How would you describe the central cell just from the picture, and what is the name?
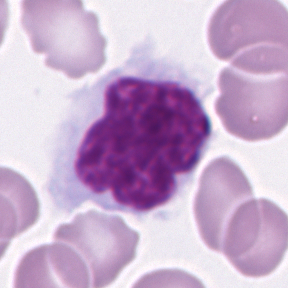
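Notice the nucleus sitting off-centre, toward the right side. Its chromatin is dark purple and clumped, with paler patches between the clumps. The cytoplasm is pale blue-grey, broad on the left and top but thin on the right. This is a hairy cell.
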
